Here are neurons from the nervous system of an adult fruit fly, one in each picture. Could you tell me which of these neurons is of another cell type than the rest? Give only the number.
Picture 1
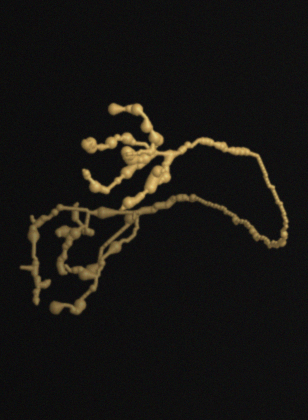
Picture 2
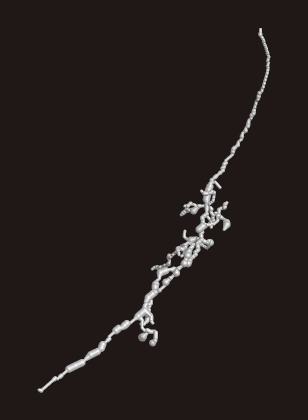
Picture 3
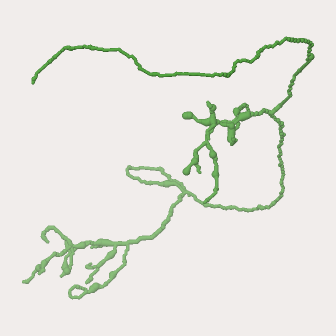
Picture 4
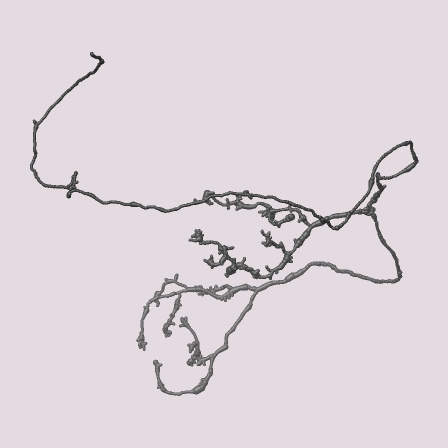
2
